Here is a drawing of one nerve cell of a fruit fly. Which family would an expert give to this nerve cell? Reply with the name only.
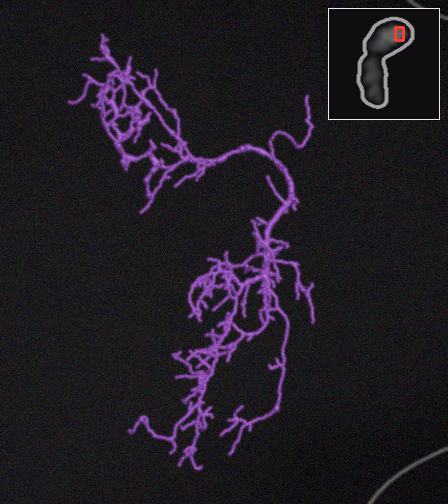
hemilineage SMPad3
